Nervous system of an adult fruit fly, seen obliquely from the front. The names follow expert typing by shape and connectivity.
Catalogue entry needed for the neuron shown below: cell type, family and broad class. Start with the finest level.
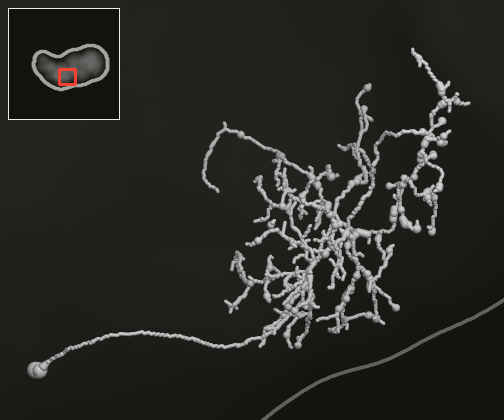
IN13B069; hemilineage 13B; nerve-cord intrinsic neuron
